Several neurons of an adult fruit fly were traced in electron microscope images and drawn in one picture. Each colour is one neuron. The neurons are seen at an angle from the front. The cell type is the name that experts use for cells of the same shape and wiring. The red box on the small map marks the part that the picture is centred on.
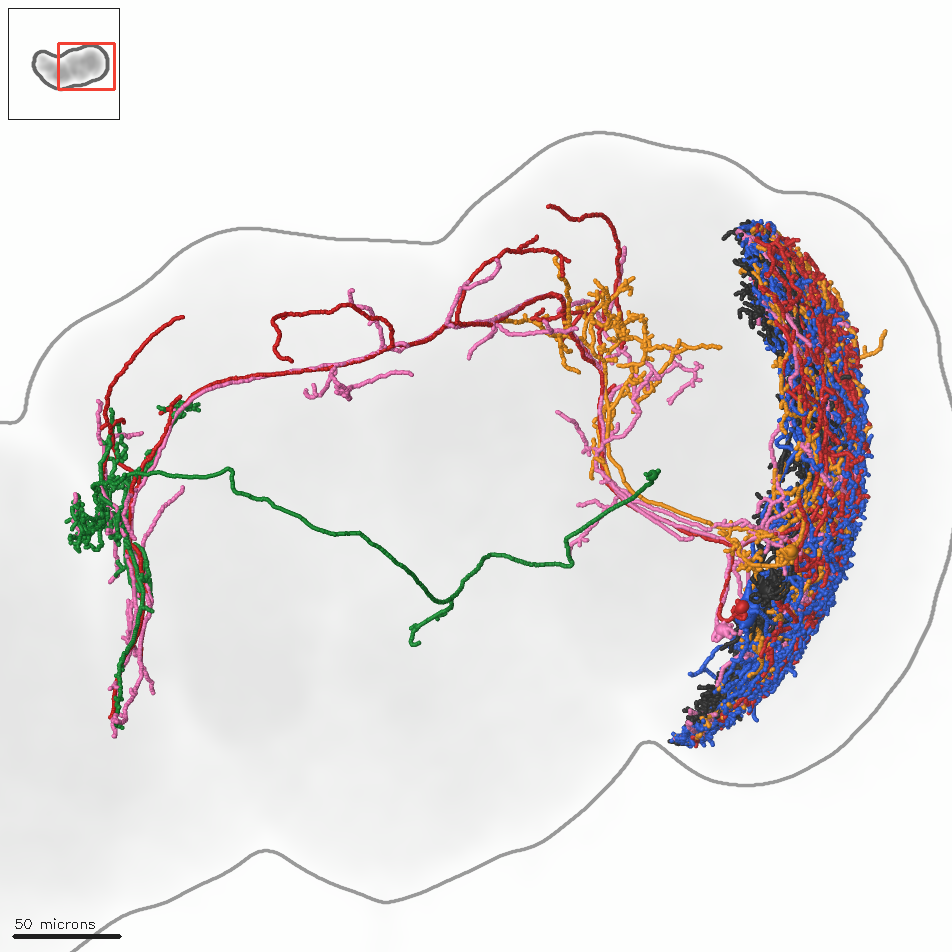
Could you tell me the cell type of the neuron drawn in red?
aMe9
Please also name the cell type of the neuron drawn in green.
LoVC23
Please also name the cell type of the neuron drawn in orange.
MeVP29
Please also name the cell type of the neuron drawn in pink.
MeVPaMe1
